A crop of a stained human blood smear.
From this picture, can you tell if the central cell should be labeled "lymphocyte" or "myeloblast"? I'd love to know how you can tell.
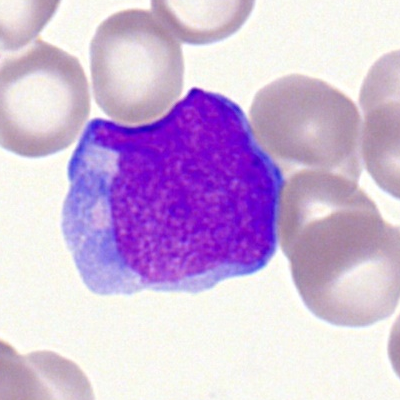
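It is a myeloblast. Take a careful look at the chromatin, because that is what decides it: here it is finely stippled rather than coarsely clumped.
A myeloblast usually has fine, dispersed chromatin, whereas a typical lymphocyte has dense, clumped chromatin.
Beyond that, the nucleus fills most of the cell and sits toward the right, leaving most of the cytoplasm on the left side. The cytoplasm is a deeper blue along the cell edge than nearer the nucleus.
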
